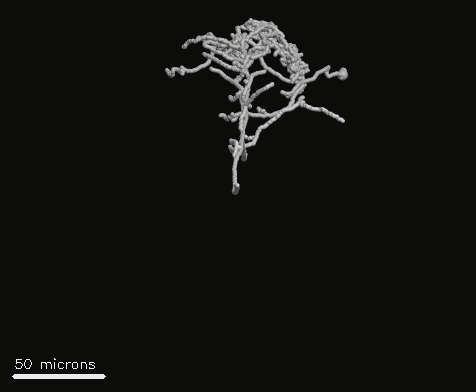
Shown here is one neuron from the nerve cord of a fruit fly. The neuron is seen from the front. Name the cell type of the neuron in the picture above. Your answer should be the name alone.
ANXXX169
